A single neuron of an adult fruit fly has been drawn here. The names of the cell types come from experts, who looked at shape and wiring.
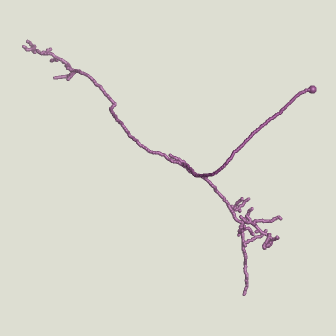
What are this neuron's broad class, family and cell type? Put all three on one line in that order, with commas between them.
central-brain intrinsic neuron, hemilineage SLPad1_posterior, CB1148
